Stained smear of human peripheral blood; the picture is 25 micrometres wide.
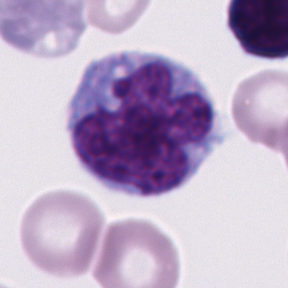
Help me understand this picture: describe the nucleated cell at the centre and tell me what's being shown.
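You've got pale grey-blue cytoplasm here, and the rim of it is widest at the upper left. There's a clear, unstained spot in it, sitting above and to the left of the nucleus. Off the right edge, a small frayed projection sticks out. Size-wise, the cell comes to about 13 micrometres across, with a nucleus of about 12 micrometres that fills about 70% of its area. So that one's a monocyte.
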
